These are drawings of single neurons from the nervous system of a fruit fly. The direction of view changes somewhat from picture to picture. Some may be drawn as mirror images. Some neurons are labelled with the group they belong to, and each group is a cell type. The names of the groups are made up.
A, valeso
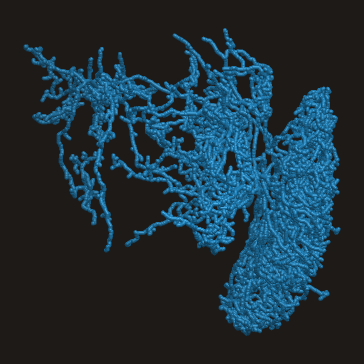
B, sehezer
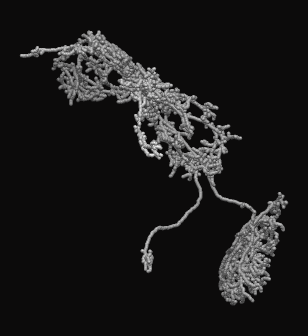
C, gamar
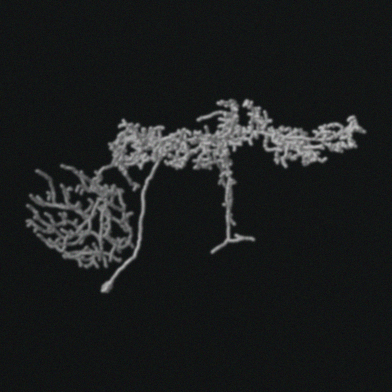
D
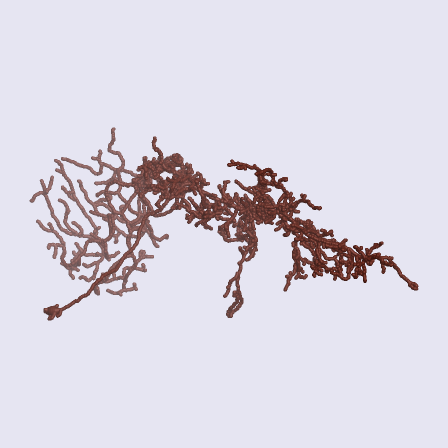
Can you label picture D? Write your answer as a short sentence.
It belongs to gamar.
